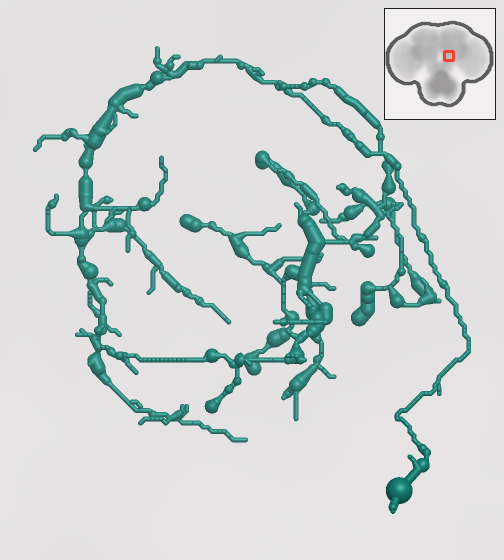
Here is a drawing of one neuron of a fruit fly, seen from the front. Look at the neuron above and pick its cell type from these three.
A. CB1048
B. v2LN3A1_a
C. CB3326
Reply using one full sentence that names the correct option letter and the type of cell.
From the options, A supplies the neuron's cell type, CB1048.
